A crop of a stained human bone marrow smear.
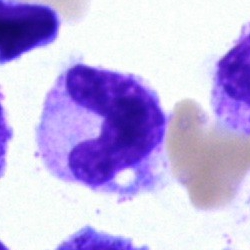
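Band neutrophil. The nucleus is bent into a horseshoe, its open side facing left. Pale lilac cytoplasm occupies a wide area within the concavity of the nucleus and holds fine pinkish-purple granules. One small clear round spot lies at the lower edge of the nucleus.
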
